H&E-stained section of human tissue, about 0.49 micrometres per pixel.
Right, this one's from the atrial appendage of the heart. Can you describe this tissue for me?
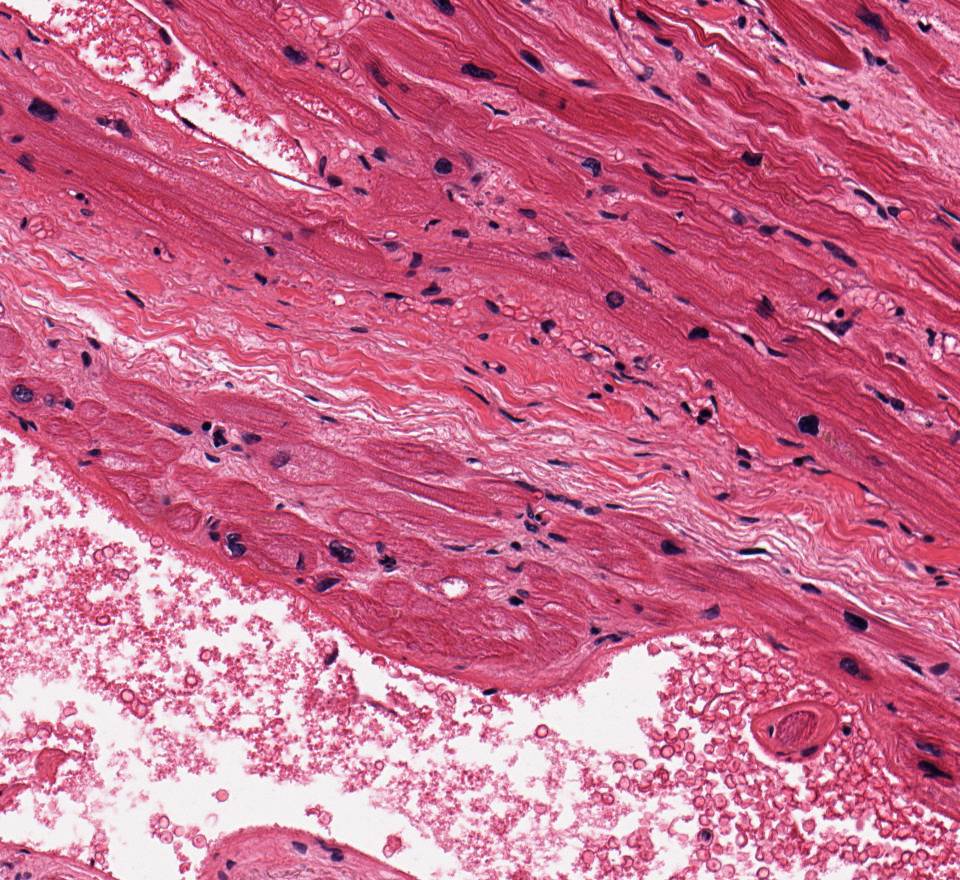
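Upper two-thirds: bands of pink fibres running diagonally, upper left to lower right. Fibre bundles: cytoplasm deeply eosinophilic. Nuclei among fibres: small, dark, mostly elongated, lying singly. Lower left: open space with loosely scattered red blood cells.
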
